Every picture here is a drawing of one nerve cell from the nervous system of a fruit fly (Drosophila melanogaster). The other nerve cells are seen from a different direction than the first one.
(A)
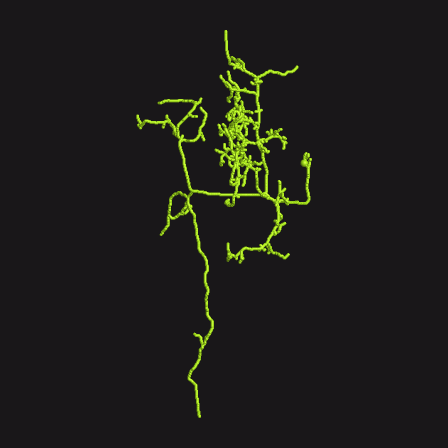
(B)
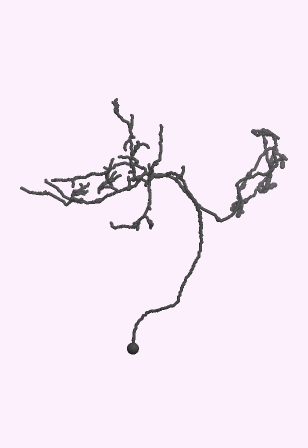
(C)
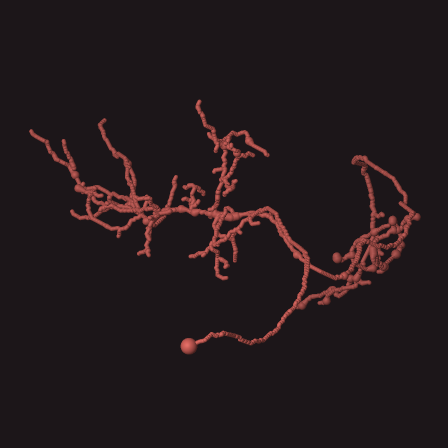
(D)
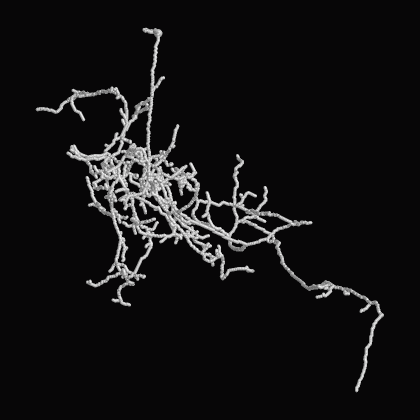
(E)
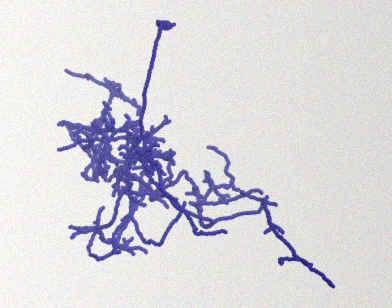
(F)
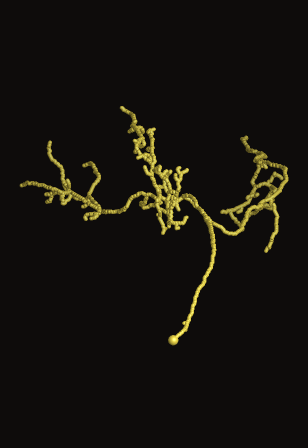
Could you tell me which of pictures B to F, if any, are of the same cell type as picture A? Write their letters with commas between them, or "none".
D, E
